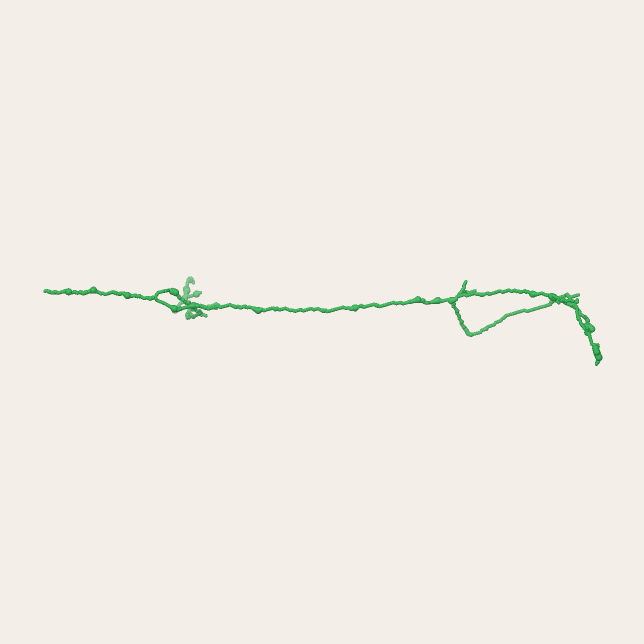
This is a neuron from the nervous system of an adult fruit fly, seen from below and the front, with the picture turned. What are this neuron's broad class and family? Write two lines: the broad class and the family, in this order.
sensory neuron entering the nerve cord
class mechanosensory proprioceptive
